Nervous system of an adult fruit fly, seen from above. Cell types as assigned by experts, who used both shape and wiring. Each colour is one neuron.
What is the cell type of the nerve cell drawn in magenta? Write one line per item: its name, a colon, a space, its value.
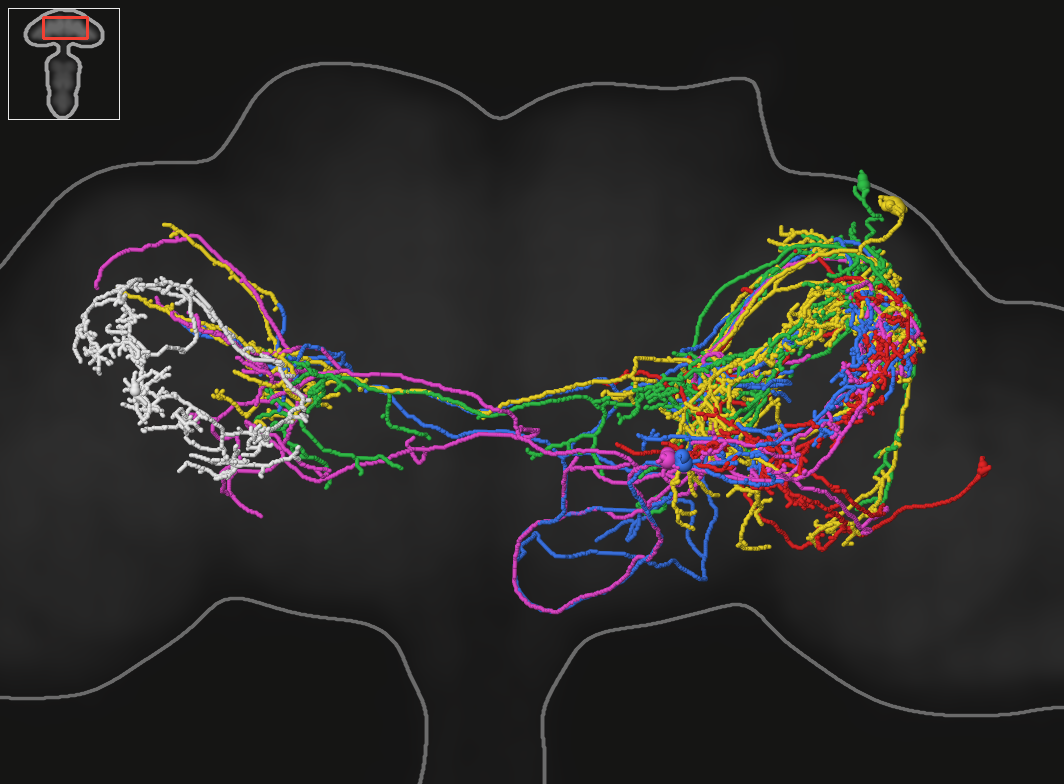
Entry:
cell type: CRZ01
